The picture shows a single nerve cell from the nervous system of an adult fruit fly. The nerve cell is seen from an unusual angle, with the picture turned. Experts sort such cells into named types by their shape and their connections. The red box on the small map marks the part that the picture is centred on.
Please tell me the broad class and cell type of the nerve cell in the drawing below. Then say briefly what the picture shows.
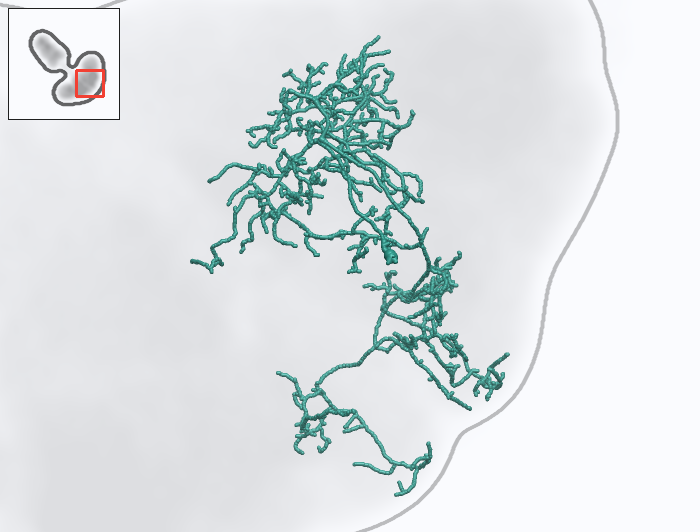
This is a central-brain intrinsic neuron. Its cell type is IB017. It is in the brain and does not reach the nerve cord. The picture shows dozens of branch ends.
